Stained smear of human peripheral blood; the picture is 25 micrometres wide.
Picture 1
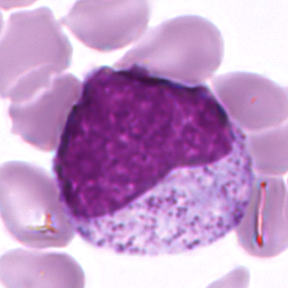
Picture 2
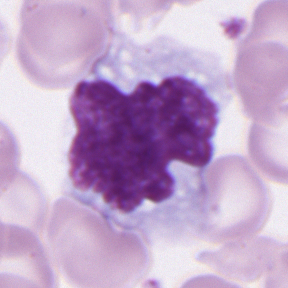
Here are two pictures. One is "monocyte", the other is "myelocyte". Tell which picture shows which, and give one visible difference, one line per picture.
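Picture 1 – myelocyte. The cytoplasm holds many scattered small dark purple granules.
Picture 2 – monocyte. The cytoplasm shows no distinct granules.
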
